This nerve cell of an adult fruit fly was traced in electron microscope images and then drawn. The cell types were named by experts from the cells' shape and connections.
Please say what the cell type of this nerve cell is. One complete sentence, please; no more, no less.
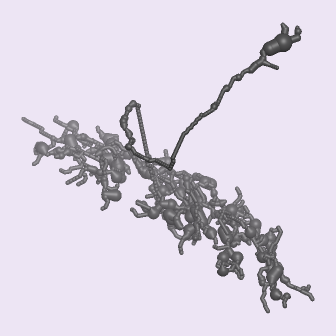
The cell type carried by this nerve cell is Dm12.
